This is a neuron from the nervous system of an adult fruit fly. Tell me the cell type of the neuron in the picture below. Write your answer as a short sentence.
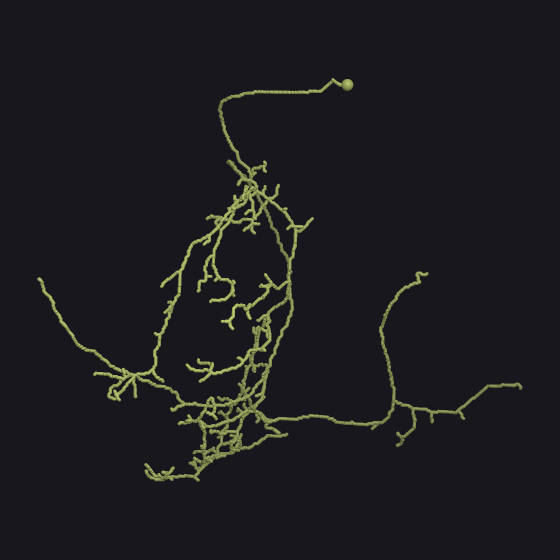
The cell type is CB0324.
